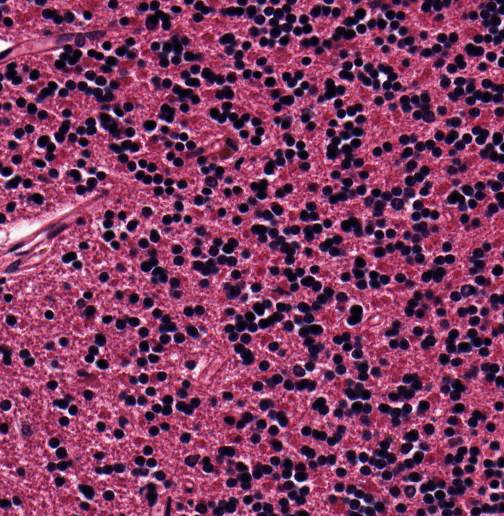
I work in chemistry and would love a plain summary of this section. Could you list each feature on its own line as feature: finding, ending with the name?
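Nuclei: dark purple, round, nearly uniform in size
Cytoplasm: very little seen around most nuclei
Between nuclei: pink, finely granular material
Pink patches: small, nucleus-free, scattered among crowded nuclei
Name: cerebellum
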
